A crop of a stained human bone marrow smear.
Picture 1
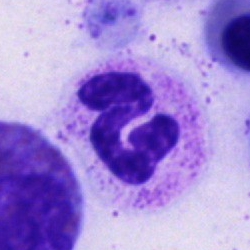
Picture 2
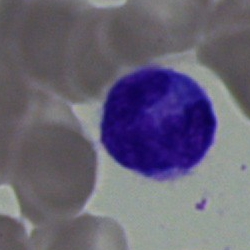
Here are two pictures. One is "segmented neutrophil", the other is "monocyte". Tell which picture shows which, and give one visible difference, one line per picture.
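Picture 1: segmented neutrophil. Fine pink-purple granules are scattered throughout the cytoplasm.
Picture 2: monocyte. No cytoplasmic granules are visible.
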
